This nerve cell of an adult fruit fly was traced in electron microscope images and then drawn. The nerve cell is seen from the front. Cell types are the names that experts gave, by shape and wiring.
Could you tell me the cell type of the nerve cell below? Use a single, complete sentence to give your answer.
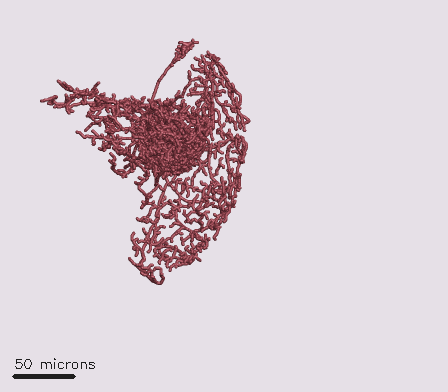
It is LoVC16 that this nerve cell is, by cell type.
